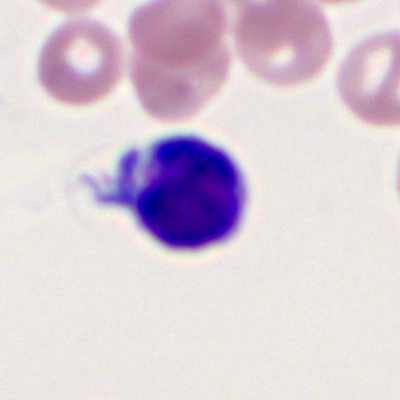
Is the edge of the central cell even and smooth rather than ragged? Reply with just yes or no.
No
